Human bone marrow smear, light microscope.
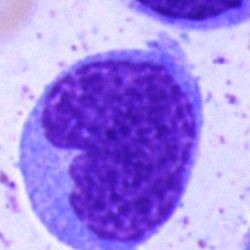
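Monocyte occupying the middle of the field in a stained bone marrow smear. Its outline is smooth and roughly oval. The nucleus fills most of the cell and has a deep notch on its left side, where the widest rim of cytoplasm also lies.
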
